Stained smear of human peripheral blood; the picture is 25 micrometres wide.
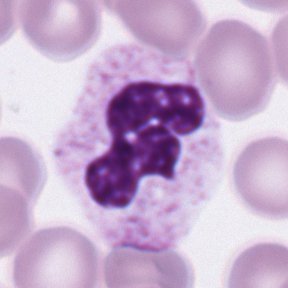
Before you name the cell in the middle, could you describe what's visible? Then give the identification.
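Irregular S-like nucleus, bent, several indentations. Chromatin dense, dark purple. Cytoplasm plentiful, pale pinkish, fine pink-violet granules throughout. Segmented neutrophil.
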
